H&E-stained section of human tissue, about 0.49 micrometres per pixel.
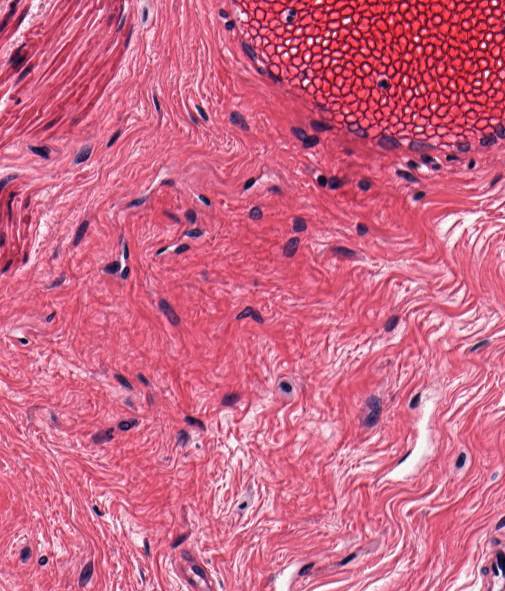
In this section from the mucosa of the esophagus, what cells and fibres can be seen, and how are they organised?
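In the upper right corner, a vessel lumen is packed with red blood cells. Most of the field is filled with wavy pink collagen fibres running in many different directions. Scattered singly among the fibres are dark purple nuclei, spindle-shaped and oval, with little cytoplasm discernible around them.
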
